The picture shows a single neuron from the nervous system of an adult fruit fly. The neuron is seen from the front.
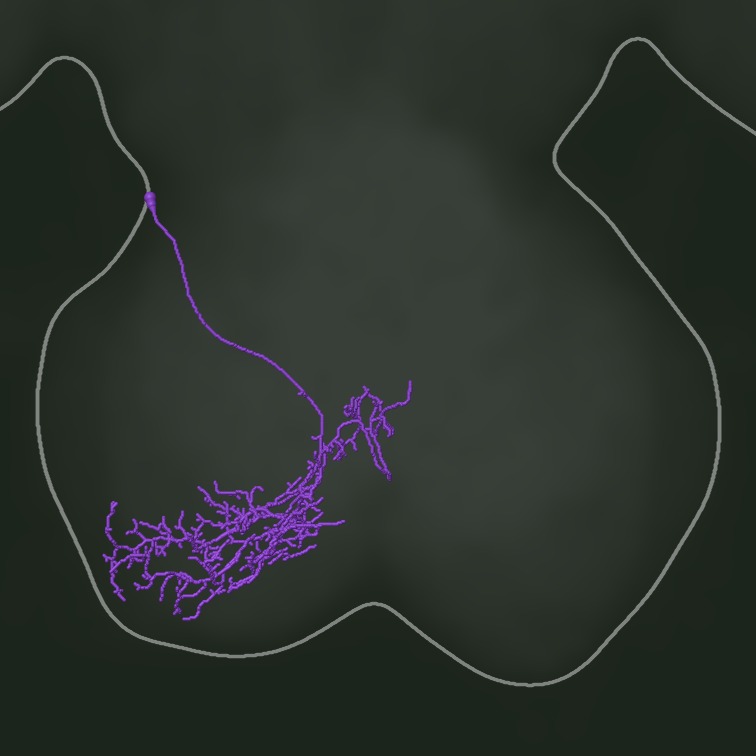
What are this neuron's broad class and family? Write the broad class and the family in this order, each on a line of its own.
nerve-cord intrinsic neuron
hemilineage 23B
